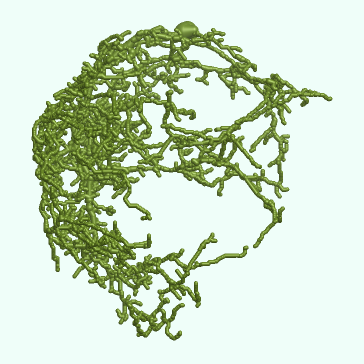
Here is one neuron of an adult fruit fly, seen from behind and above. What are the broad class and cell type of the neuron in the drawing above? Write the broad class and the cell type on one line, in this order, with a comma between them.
central-brain intrinsic neuron, AVLP289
